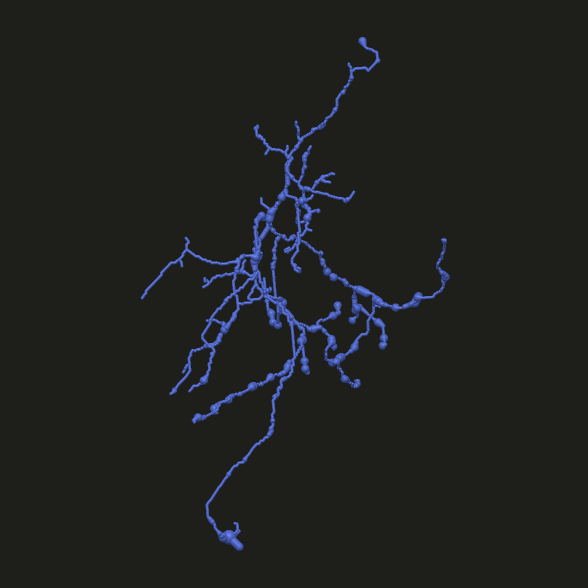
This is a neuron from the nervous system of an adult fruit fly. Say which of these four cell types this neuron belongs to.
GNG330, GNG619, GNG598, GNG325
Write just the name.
GNG619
